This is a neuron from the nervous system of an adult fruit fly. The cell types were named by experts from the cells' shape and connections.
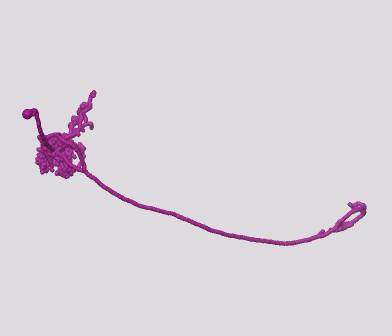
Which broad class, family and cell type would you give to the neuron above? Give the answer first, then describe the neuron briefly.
This is a central-brain intrinsic neuron. The family is hemilineage VLPl&d1_lateral. It is of cell type CB1695. In this view it is wider than it is tall.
